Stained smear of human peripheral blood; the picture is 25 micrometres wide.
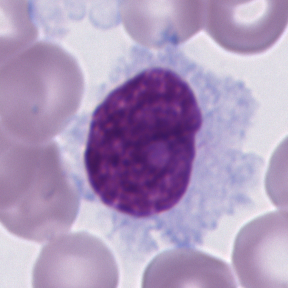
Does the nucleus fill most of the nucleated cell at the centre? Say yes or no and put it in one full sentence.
No, the cell's cytoplasm is ample, not a thin rim.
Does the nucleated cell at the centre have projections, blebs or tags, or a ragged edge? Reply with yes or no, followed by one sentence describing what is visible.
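Yes. The outer edge of the cell is ragged and frayed rather than smooth.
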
